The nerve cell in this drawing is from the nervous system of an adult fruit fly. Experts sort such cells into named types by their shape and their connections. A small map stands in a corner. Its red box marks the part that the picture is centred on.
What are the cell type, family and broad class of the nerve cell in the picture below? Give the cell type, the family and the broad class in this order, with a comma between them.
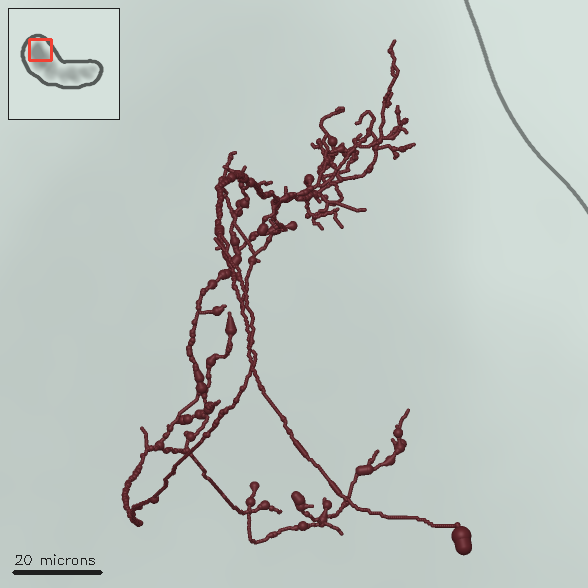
SMP565, hemilineage VLPl&p1_posterior, central-brain intrinsic neuron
